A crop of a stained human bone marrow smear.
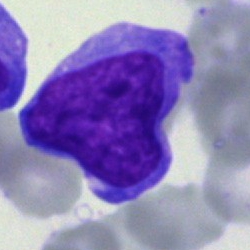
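Blast, the cell in the middle. First, the nucleus: its outline is irregular, notched on the right side. Next, the chromatin: finely textured, with scattered darker patches rather than coarse clumps. Then the cytoplasm: widest along the upper and upper right edge, and without vacuoles.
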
